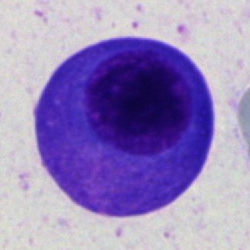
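Plasma cell, the one in the middle of this stained bone marrow smear. Its outline is smooth, I note, and the nucleus sits off-centre toward the upper right, while the cytoplasm is widest on the lower left side of the nucleus. Around the nucleus runs a paler band of cytoplasm.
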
